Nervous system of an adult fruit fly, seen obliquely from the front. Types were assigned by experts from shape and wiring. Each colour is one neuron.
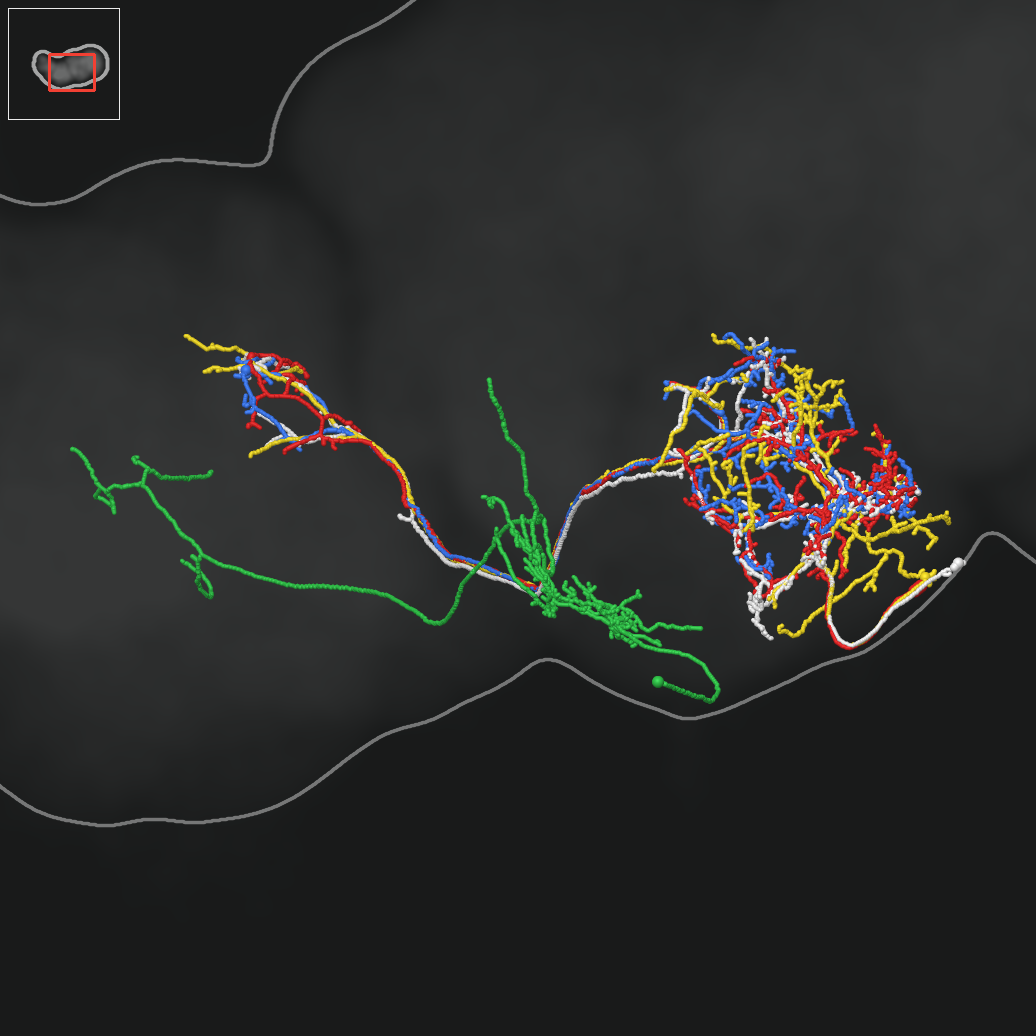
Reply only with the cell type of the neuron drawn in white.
DNg12_c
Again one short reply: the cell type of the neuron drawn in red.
DNg12_h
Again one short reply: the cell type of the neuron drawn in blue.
DNg12_d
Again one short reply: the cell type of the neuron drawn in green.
DNg12_b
